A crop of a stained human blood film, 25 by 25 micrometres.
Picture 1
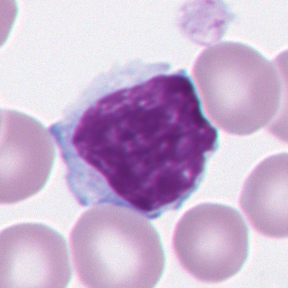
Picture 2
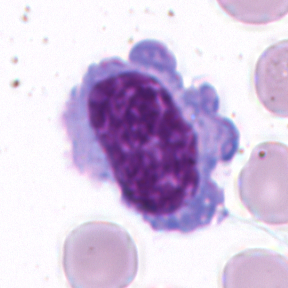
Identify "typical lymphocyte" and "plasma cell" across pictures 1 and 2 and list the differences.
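Picture 1 is the typical lymphocyte; picture 2 is the plasma cell. The nucleus in picture 1 is angular, with several fairly straight edges, and about 12 micrometres across; its chromatin is dark purple and coarsely clumped with small paler gaps, and no nucleoli can be seen. The nucleus in picture 2 is a smooth oval without indentation or lobes, about 13 by 8 micrometres, its long axis running obliquely from upper left to lower right.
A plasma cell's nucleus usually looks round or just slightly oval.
In picture 1 the pale greyish blue cytoplasm lies mainly on the left of the nucleus; in picture 2 it forms a broader zone on the right than on the left.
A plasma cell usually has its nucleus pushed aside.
Neither cell shows distinct granules. The border in picture 1 is ragged and wispy at the upper left, while the outline in picture 2 is irregular, with rounded bulges along its upper and right edges.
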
